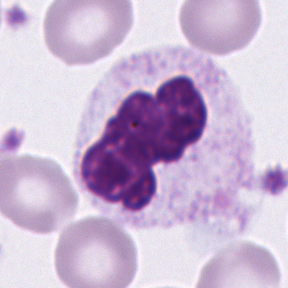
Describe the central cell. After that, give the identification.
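First, the nucleus runs diagonally from lower left to upper right. Second, its lobes are joined by broad bands rather than thin threads. Third, the chromatin is dark purple and coarsely clumped, with paler patches. Fourth, no vacuoles are seen in the cytoplasm. Result: segmented neutrophil.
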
